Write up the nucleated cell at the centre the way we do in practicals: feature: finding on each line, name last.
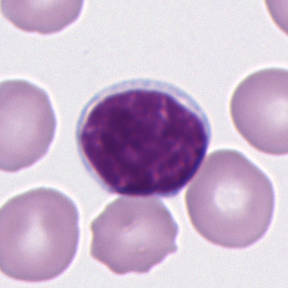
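Outline: smooth and round, as far as I can see
Nucleus: round to oval; no indentation, no lobes
Cytoplasm: pale blue
Granules: none that I can find in the cytoplasm
Name: typical lymphocyte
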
